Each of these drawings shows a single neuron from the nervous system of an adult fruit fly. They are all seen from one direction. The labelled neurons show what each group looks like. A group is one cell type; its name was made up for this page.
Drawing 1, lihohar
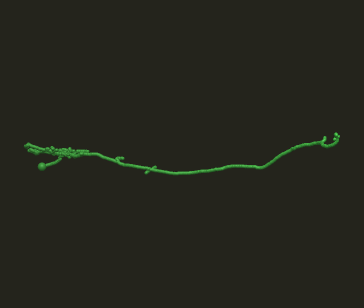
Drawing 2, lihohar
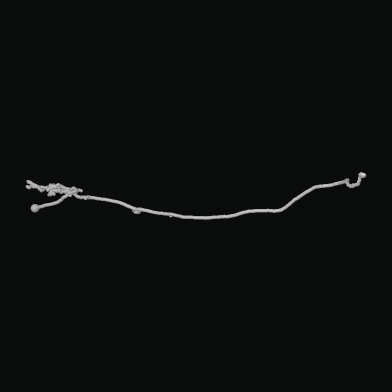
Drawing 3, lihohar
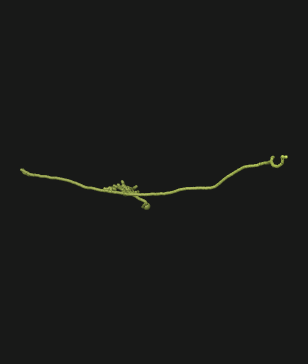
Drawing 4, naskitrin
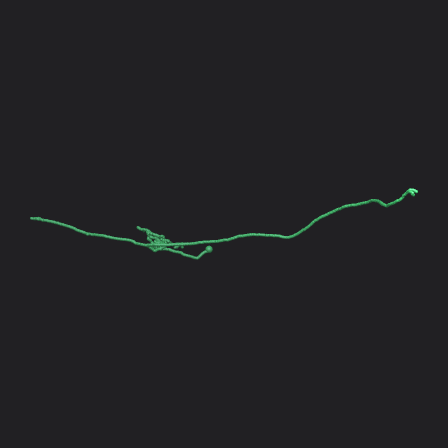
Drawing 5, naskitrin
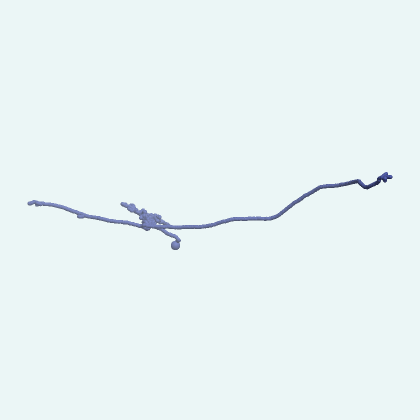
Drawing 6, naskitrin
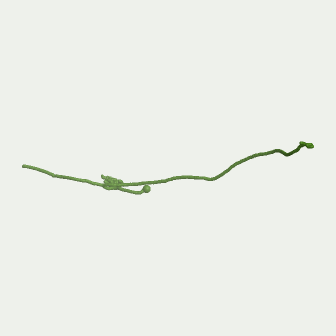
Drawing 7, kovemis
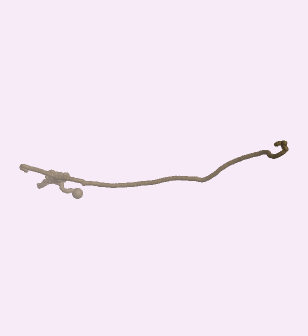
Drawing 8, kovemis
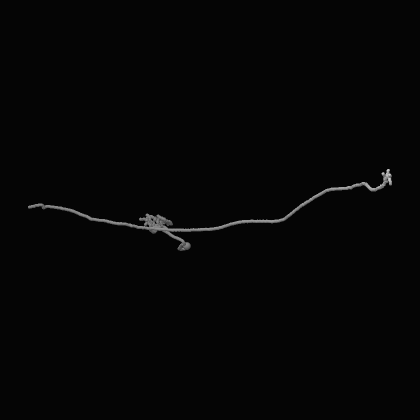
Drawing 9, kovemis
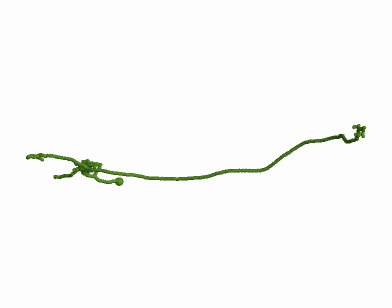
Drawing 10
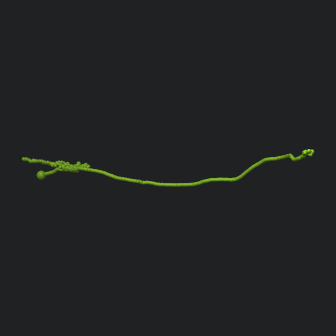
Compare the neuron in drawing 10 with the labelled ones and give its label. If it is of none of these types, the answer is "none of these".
naskitrin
